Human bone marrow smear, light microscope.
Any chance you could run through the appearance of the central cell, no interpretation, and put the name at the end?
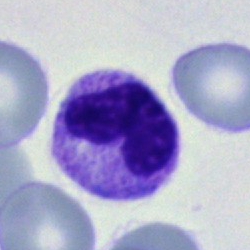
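You'll find the nucleus mostly in the upper and right part of the cell, its chromatin dark purple and coarsely clumped. There's a moderate amount of cytoplasm, widest at the lower left, with fine violet granules scattered through it. That's a band neutrophil.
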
